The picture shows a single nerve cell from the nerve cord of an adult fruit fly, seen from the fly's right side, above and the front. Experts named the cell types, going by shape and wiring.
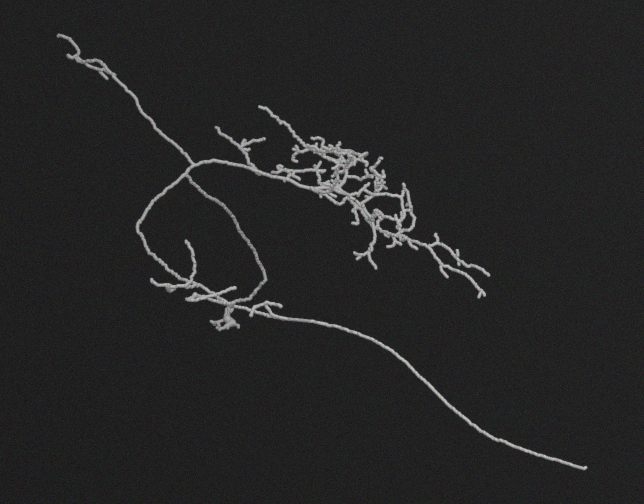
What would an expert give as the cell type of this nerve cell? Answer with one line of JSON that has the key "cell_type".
{"cell_type": "AN07B041"}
